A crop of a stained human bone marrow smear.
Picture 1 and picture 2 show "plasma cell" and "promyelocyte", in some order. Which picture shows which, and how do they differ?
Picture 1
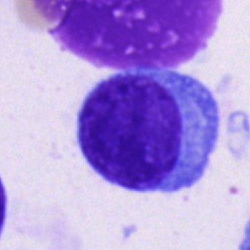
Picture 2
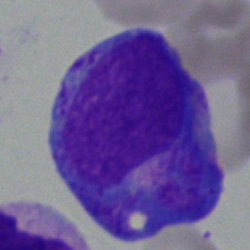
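The plasma cell is shown in picture 1, and the promyelocyte in picture 2. The plasma cell has a round, smooth outline, while the outline of the promyelocyte is irregular and somewhat angular. In the plasma cell the nucleus occupies most of the cell, leaving a crescent of blue cytoplasm on the right; in the promyelocyte the cytoplasm is deep blue and widest at the lower right. The chromatin of the plasma cell is dark purple and condensed, whereas that of the promyelocyte is finely textured rather than coarsely clumped.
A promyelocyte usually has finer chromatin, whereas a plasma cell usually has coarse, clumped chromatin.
One small, clear, round vacuole lies near the bottom edge of the promyelocyte's cytoplasm.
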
